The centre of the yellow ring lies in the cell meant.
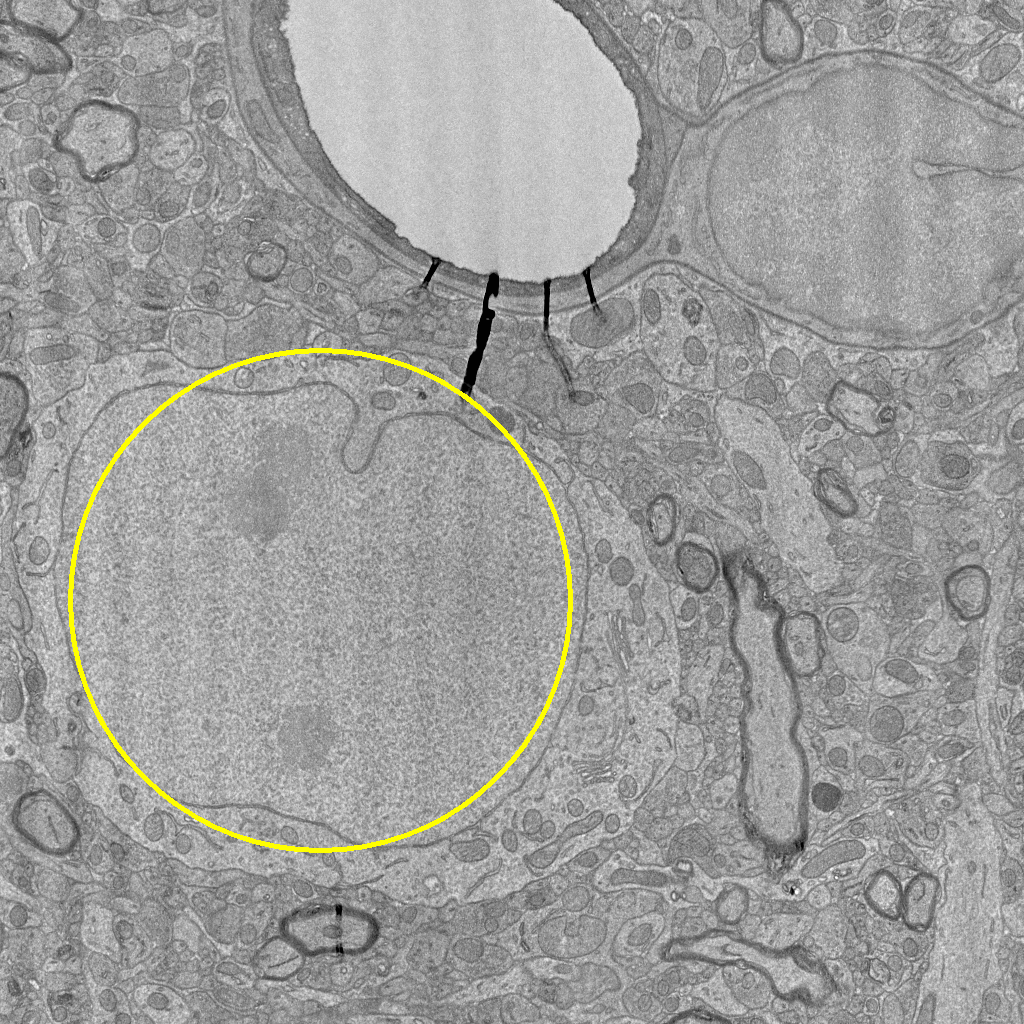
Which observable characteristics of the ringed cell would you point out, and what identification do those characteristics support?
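A large, round nucleus lies almost wholly within the picture. At its top, the nuclear envelope dips inward in one deep, narrow fold. The chromatin is pale and finely granular, without a thick dark band along the envelope. Two darker, ill-defined patches lie in the nucleus, upper left and lower centre. This is an excitatory neuron.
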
